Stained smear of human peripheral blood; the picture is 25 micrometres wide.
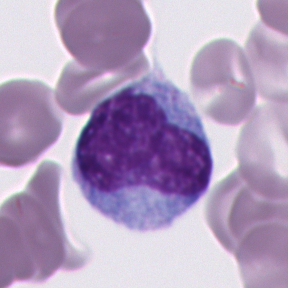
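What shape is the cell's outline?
Roughly round, though it tapers to a small point at the top.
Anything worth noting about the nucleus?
It's about 12 by 9 micrometres, with a shallow indentation along its lower border, and the chromatin looks mottled, with dark purple patches and paler spots.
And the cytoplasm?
Pale greyish blue.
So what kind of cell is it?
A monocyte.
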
